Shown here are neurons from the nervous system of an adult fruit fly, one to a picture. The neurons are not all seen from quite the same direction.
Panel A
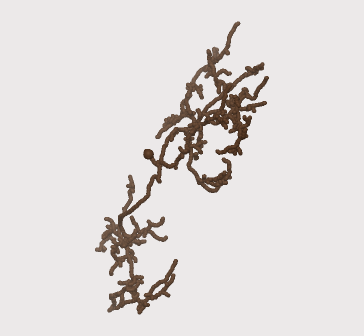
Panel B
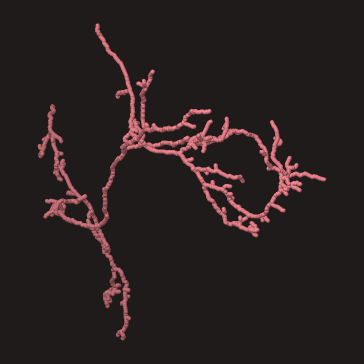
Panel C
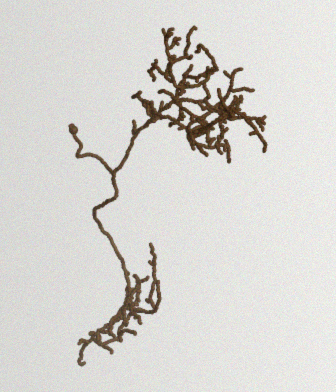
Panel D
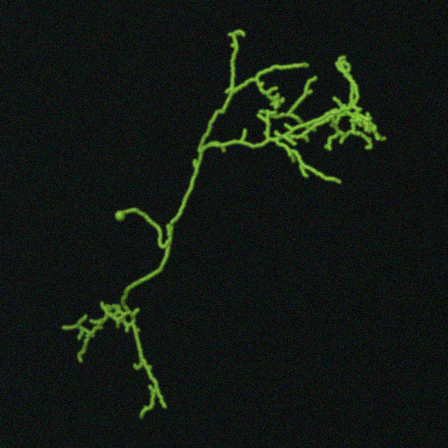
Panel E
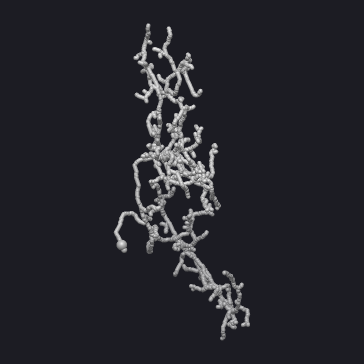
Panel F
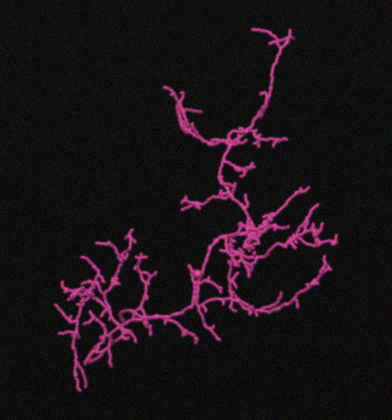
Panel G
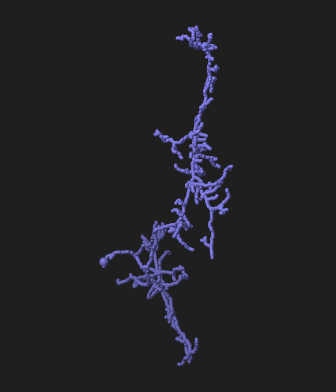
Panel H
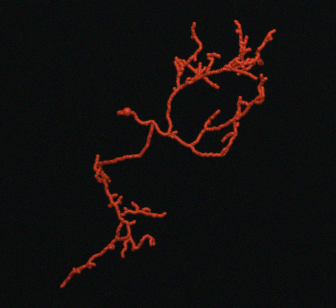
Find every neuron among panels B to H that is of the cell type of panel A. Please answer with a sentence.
Panel E, panel F and panel G are of the same cell type.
